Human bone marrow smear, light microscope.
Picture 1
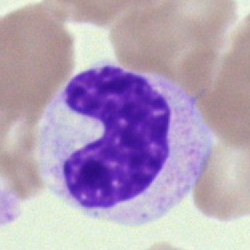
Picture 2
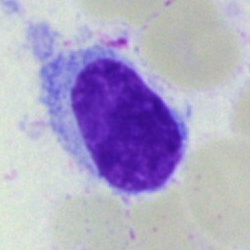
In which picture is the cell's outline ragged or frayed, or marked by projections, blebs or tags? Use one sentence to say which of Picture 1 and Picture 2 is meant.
It is in Picture 2 that the cell has a rough outline.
